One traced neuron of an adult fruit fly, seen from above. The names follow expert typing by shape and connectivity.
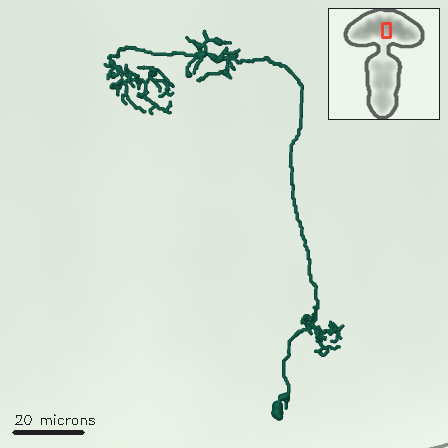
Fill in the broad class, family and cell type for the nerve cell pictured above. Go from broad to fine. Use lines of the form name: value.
broad class: central-brain intrinsic neuron
family: class CX
cell type: PFNm_b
